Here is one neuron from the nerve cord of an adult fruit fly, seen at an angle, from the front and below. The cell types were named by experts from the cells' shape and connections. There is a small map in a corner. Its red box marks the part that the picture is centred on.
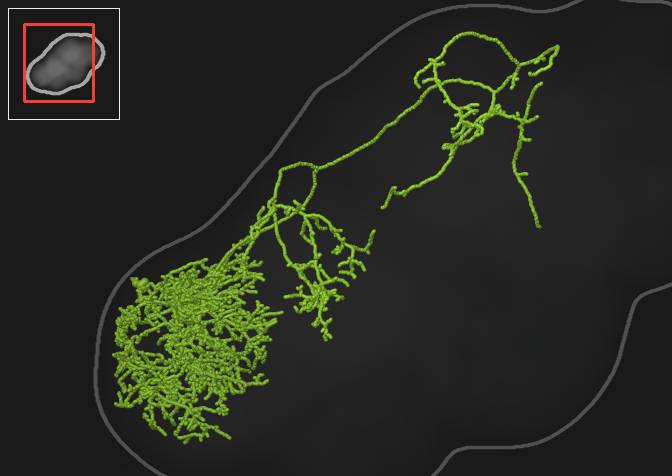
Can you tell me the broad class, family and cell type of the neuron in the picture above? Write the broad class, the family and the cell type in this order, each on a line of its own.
nerve-cord intrinsic neuron
hemilineage 19A
IN19A018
